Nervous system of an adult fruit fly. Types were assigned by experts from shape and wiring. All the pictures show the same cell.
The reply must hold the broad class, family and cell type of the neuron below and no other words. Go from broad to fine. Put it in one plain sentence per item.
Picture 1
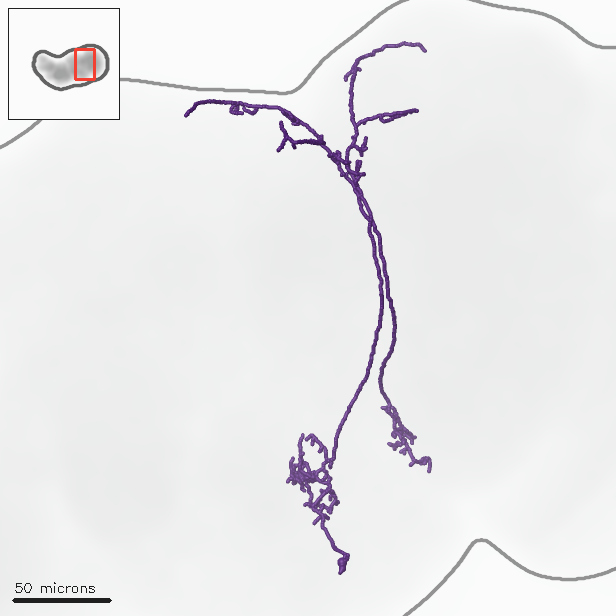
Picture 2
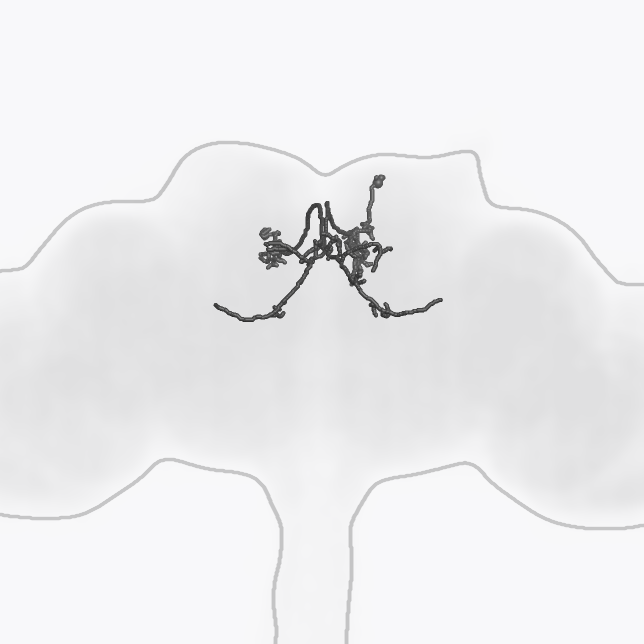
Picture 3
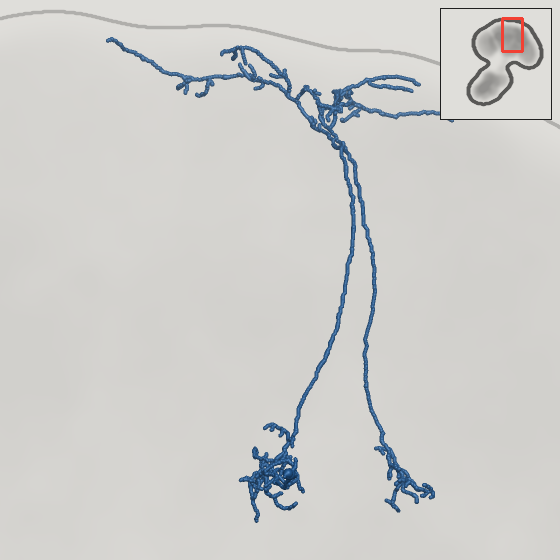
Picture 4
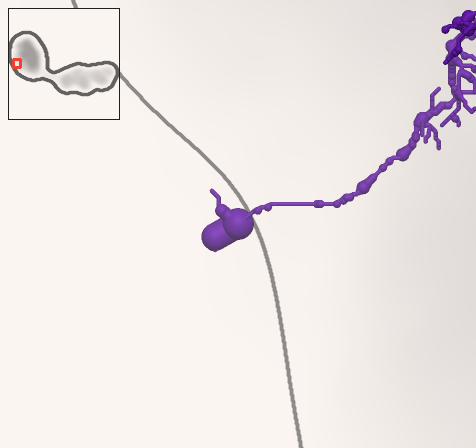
A central-brain intrinsic neuron of hemilineage FLAa3, type SMP740.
